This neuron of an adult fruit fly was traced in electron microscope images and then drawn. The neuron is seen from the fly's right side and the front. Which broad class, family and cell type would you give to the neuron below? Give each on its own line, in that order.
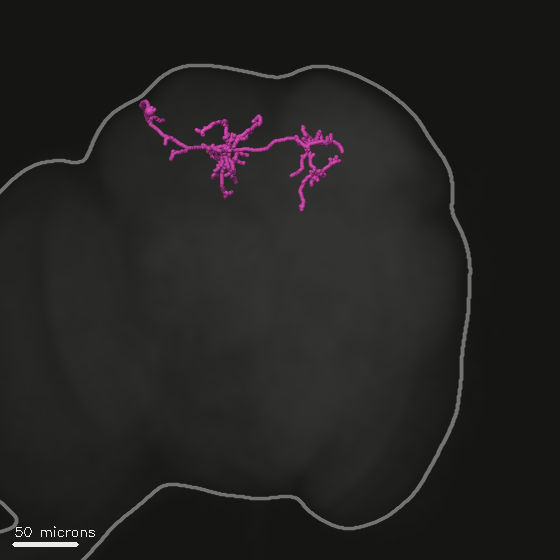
central-brain intrinsic neuron
hemilineage SLPad1_posterior
SMP208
